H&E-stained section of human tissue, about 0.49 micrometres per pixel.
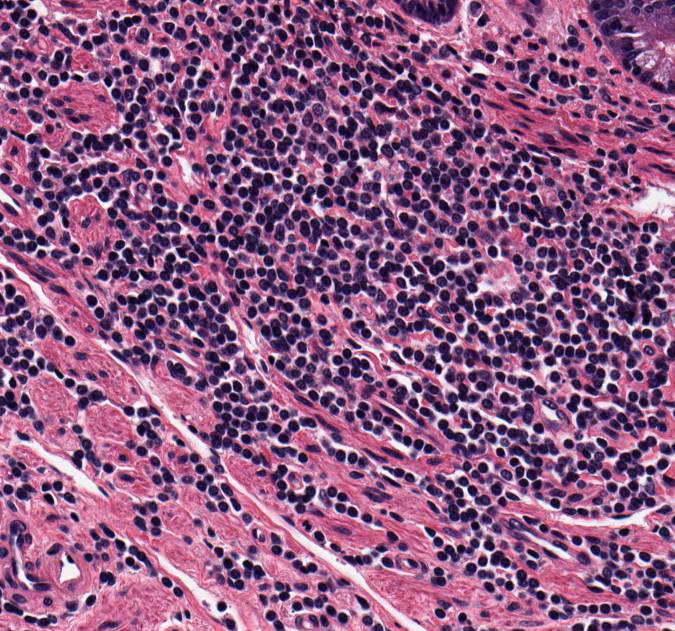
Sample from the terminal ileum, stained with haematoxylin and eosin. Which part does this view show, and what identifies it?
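Let's name it first: lymphoid tissue. Lymphocytes with dark round nuclei and scant cytoplasm form a dense sheet across most of the field, especially centre and right.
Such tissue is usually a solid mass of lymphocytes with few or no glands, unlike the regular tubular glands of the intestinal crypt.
Here the sheet is fairly uniform, with no pale-centred follicle.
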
